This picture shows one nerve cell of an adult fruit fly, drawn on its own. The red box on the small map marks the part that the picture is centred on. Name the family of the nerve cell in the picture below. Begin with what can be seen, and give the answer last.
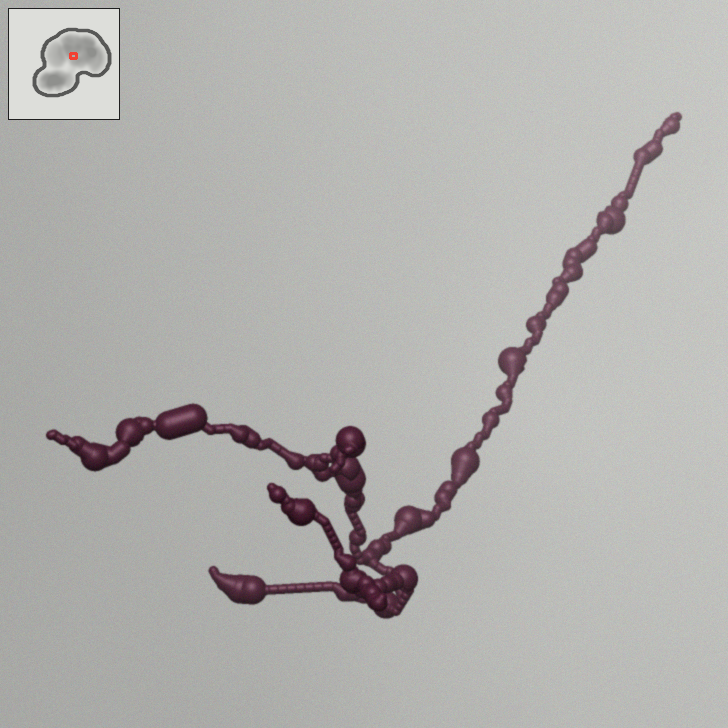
No cell body is drawn. It has a dozen or fewer branch ends. Its broad class is sensory neuron entering the brain. Its family is called class mechanosensory.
